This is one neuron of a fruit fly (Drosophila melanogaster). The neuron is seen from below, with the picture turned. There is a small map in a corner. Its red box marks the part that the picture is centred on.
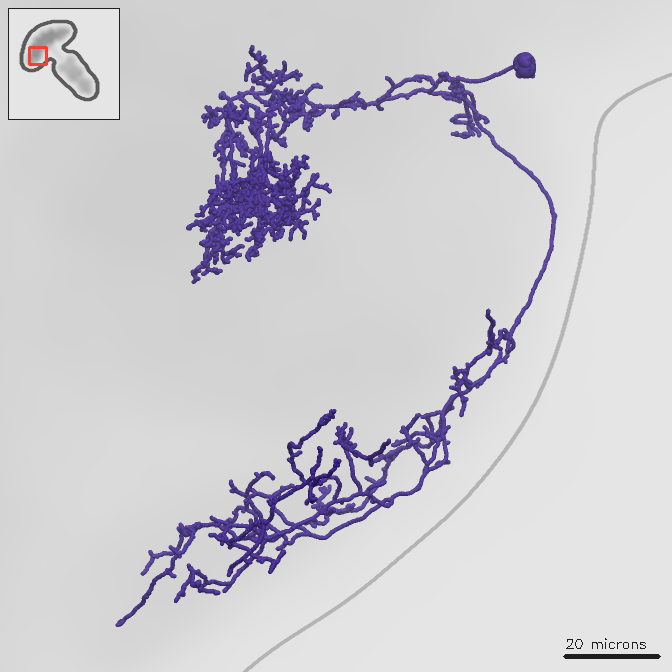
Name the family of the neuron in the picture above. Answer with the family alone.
LOLP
